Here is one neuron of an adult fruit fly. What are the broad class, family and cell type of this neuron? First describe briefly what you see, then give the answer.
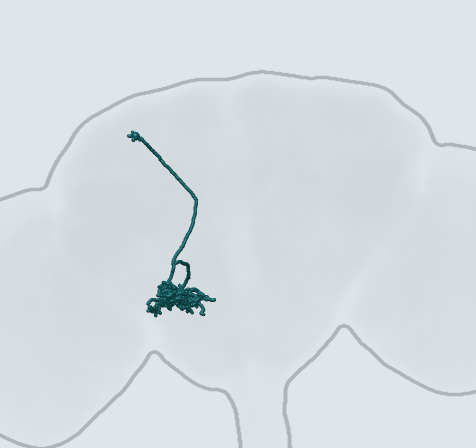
In this view it is taller than it is wide. This is a central-brain intrinsic neuron. The family is hemilineage WEDd1. Its cell type is SAD004.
